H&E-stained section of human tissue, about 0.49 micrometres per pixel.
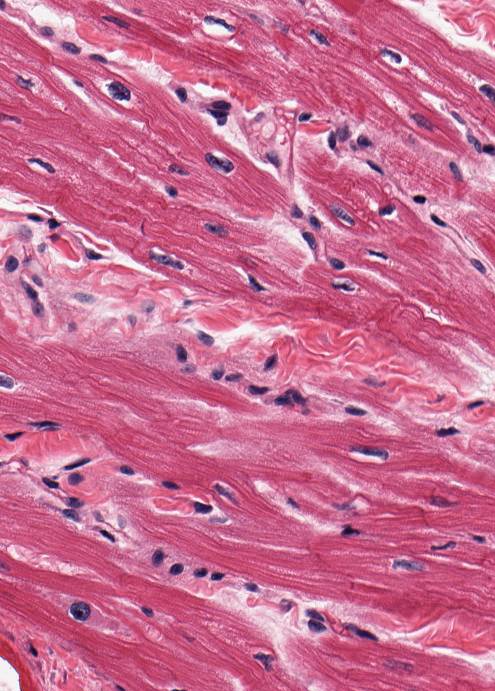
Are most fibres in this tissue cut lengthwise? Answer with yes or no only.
Yes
